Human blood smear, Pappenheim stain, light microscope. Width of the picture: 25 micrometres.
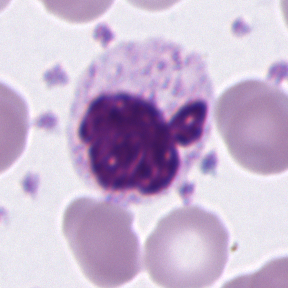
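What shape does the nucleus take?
A large main mass with a smaller lobe jutting out to the right.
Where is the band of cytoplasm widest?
Above the nucleus.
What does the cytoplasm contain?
Fine lilac granules scattered throughout, and no vacuoles.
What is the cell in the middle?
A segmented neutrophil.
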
